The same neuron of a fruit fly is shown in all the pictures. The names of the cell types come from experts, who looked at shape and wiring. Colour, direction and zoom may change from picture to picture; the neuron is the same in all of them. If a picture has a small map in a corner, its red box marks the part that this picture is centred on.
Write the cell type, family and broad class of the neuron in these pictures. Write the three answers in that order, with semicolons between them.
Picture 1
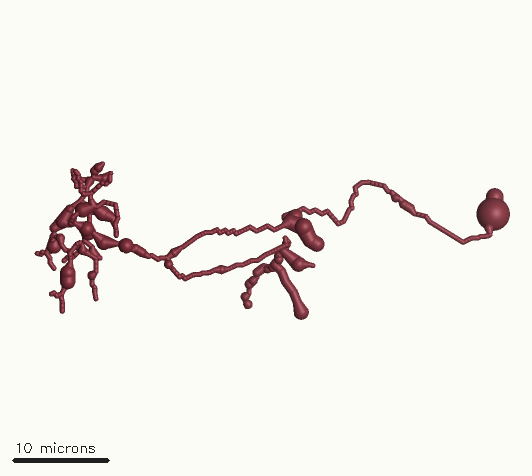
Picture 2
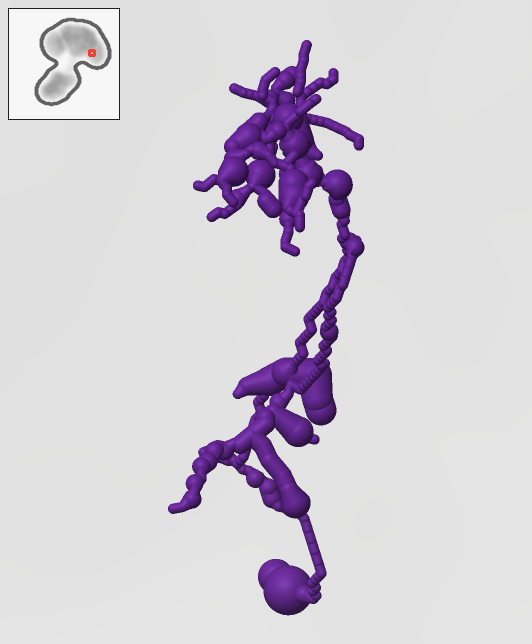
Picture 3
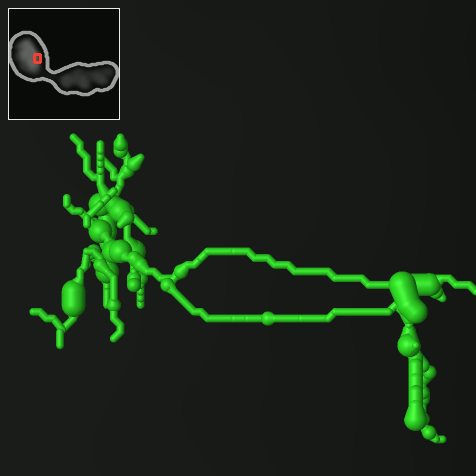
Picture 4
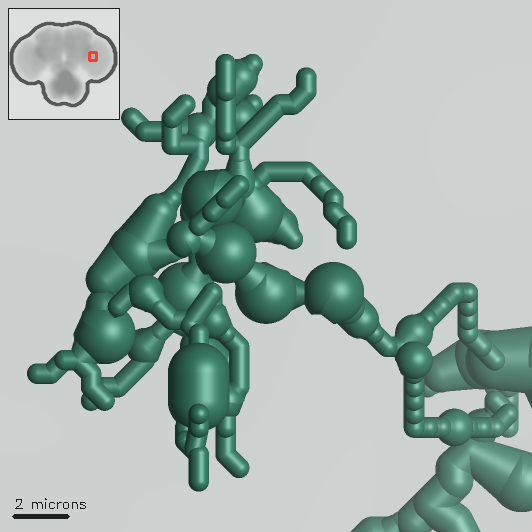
T5c; T; optic-lobe intrinsic neuron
